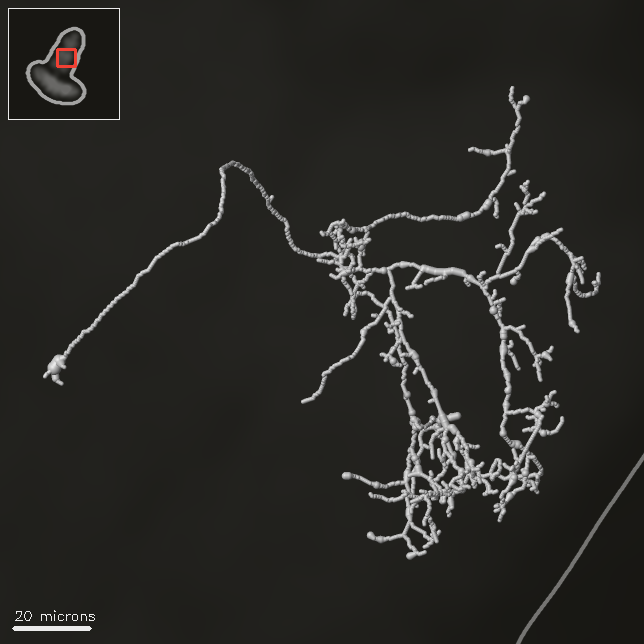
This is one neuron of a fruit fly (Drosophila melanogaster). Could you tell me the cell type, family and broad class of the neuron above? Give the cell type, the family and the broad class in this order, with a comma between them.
IN06B071, hemilineage 06B, nerve-cord intrinsic neuron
